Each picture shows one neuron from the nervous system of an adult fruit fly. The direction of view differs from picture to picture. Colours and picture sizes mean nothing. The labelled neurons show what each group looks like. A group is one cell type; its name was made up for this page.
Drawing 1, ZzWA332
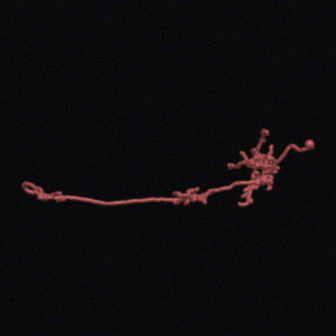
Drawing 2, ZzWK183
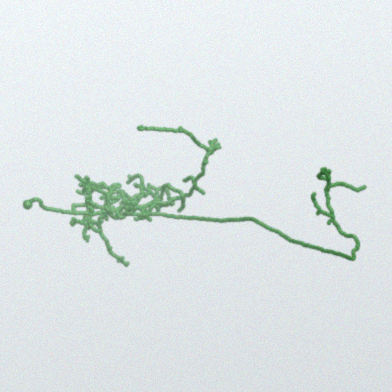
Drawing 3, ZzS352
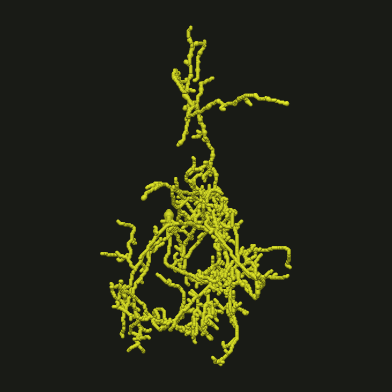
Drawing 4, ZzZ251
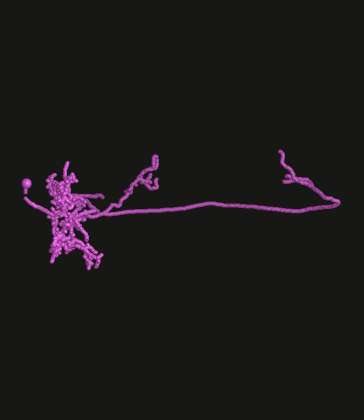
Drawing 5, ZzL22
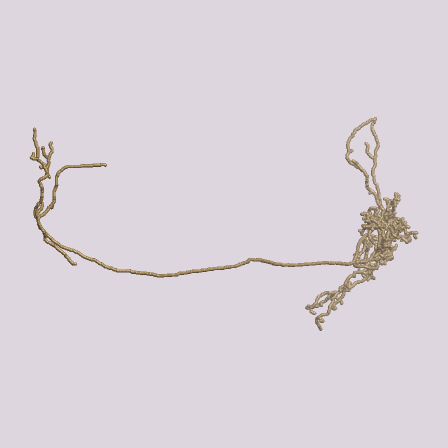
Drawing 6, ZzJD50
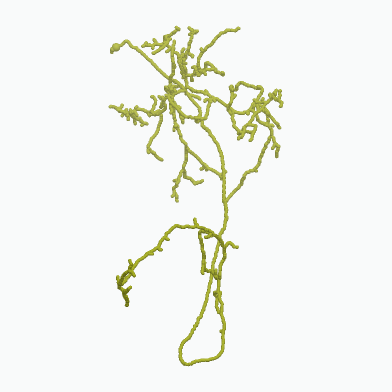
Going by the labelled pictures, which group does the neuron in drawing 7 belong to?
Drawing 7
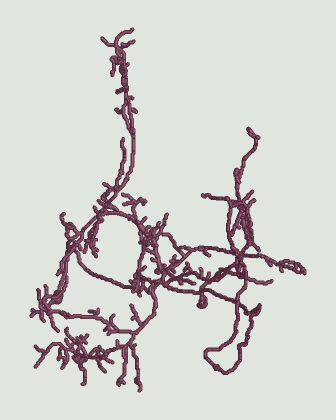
ZzZ251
